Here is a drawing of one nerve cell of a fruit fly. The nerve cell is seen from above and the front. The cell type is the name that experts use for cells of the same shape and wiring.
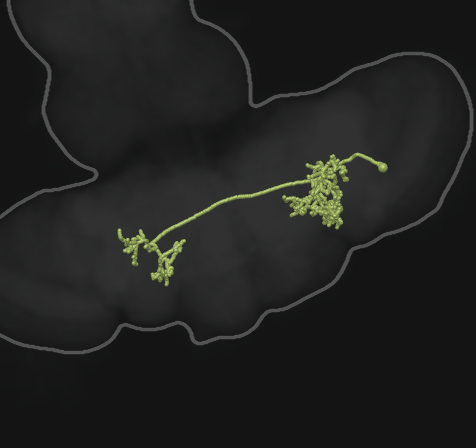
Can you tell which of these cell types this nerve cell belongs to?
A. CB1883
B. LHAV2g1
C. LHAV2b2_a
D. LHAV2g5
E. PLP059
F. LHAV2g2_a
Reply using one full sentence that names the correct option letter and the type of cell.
The nerve cell is a member of cell type CB1883, given in option A.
